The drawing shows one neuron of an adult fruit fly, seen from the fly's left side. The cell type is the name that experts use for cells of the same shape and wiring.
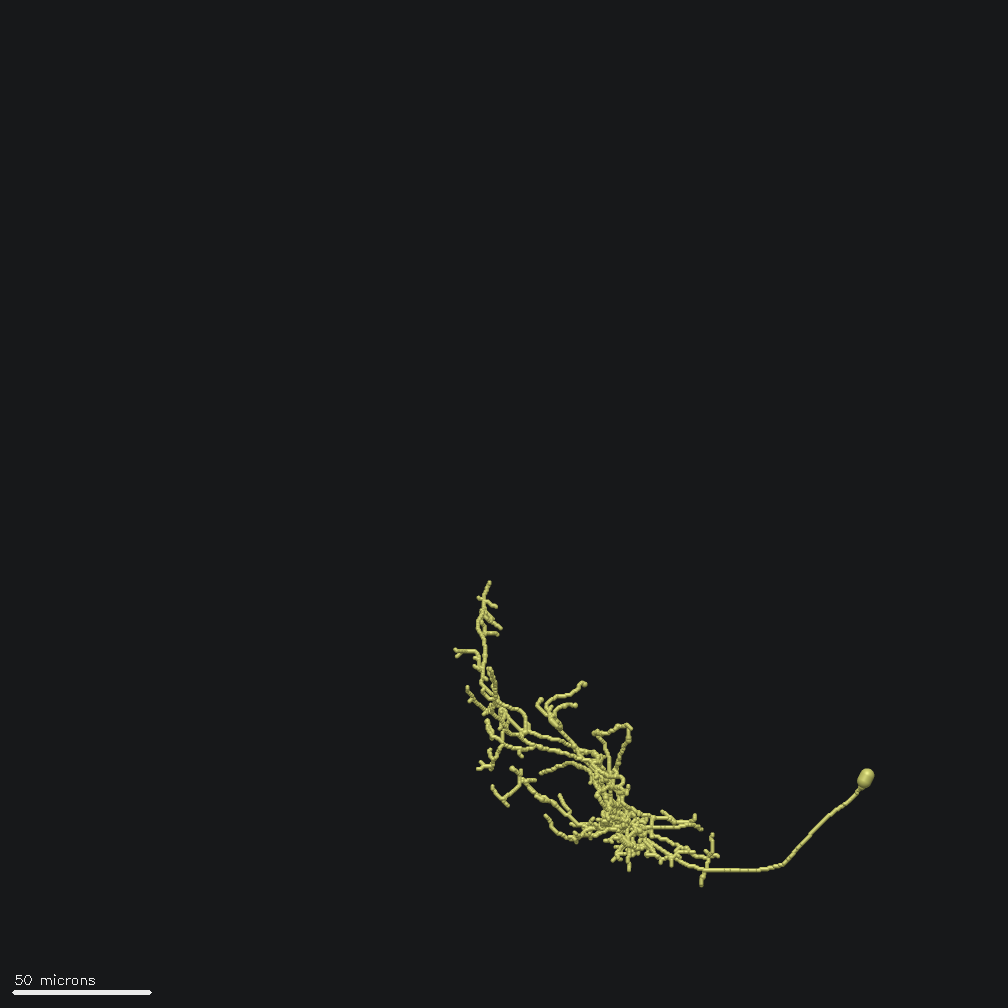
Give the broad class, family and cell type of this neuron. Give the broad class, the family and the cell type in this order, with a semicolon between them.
central-brain intrinsic neuron; hemilineage LB0; GNG601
